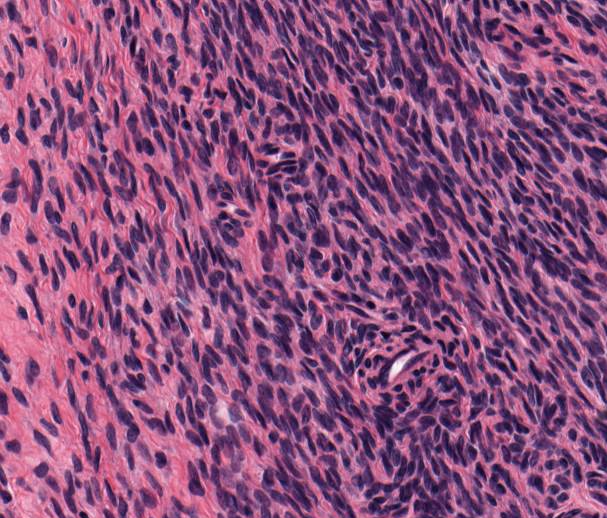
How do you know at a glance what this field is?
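So, this is ovarian cortex. The cells sit more tightly packed in the right half than in the left.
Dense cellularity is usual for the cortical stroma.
Their nuclei are elongated to oval and dark with haematoxylin, and the scant cytoplasm leaves the cell borders indistinct.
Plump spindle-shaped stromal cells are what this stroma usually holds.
As for vessels, I find only a few small slit-like lumens, one centre-right near the lower middle.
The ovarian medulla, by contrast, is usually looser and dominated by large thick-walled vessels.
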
